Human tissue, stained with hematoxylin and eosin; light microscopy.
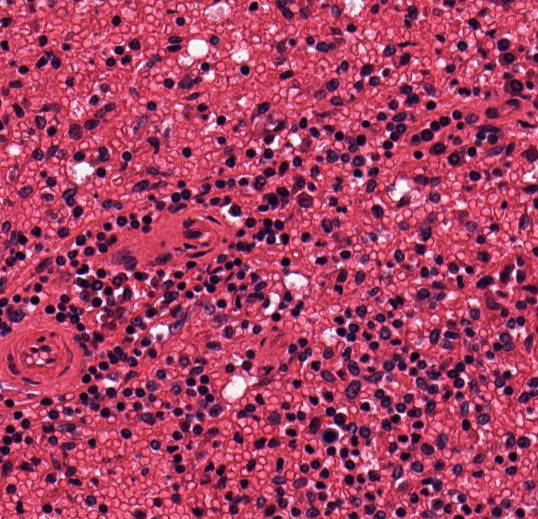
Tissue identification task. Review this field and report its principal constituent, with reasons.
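It is red pulp of the spleen. Most nucleated cells are small, with round dark nuclei and scant cytoplasm.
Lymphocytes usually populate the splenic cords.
A round vessel with a thick, concentrically layered pink wall sits at the left edge, lower half; another thick-walled vessel, cut obliquely, lies left of centre above the middle.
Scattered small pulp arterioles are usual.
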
